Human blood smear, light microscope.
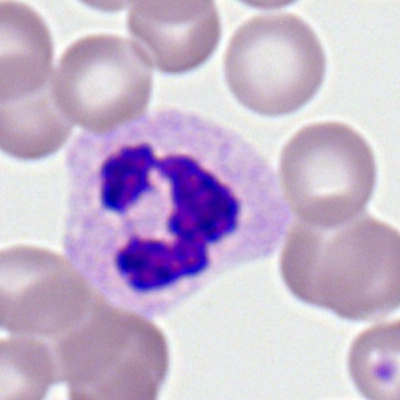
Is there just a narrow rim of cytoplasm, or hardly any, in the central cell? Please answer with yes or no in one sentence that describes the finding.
No, around the nucleus lies a wide area of cytoplasm.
